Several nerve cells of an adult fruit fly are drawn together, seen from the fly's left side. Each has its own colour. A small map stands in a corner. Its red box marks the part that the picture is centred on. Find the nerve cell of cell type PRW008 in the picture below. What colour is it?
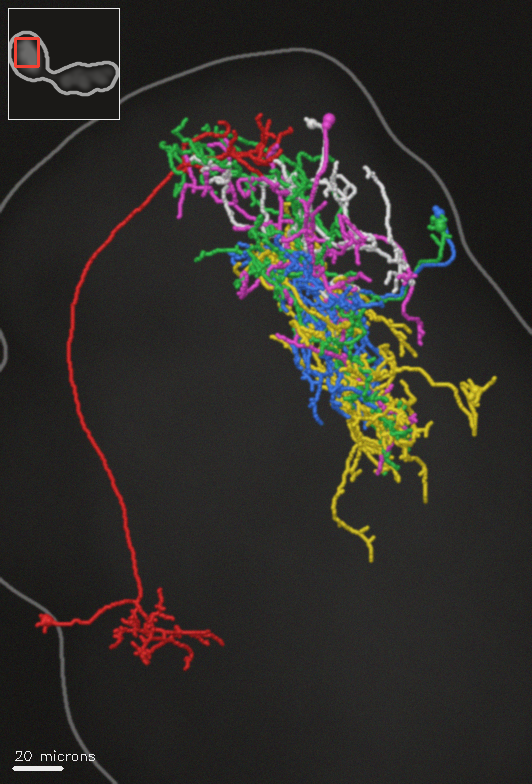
red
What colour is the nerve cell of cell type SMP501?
green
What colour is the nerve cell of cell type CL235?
blue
